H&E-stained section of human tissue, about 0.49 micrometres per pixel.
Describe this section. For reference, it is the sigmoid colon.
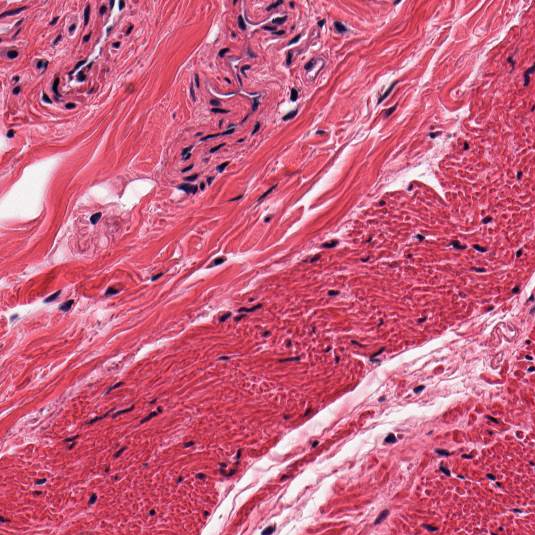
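So: smooth muscle bundles fill the lower and right part; dense collagenous connective tissue sits upper left, paler pink than the muscle, in wavy strands. No epithelium, glands or fat cells anywhere. Those empty white clefts, upper left and lower right? Just where tissue pulled apart.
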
